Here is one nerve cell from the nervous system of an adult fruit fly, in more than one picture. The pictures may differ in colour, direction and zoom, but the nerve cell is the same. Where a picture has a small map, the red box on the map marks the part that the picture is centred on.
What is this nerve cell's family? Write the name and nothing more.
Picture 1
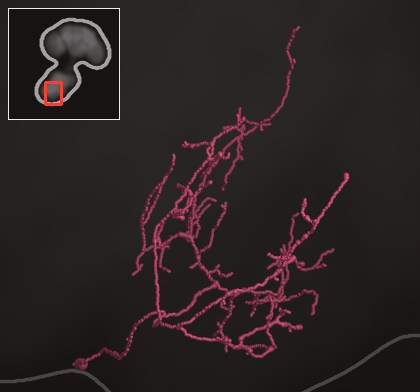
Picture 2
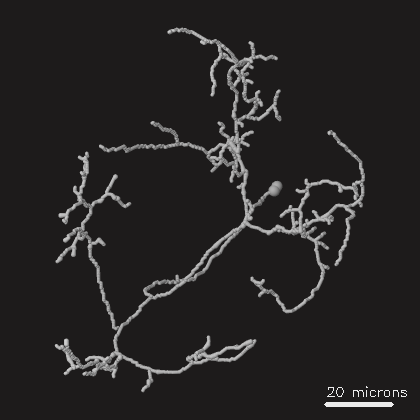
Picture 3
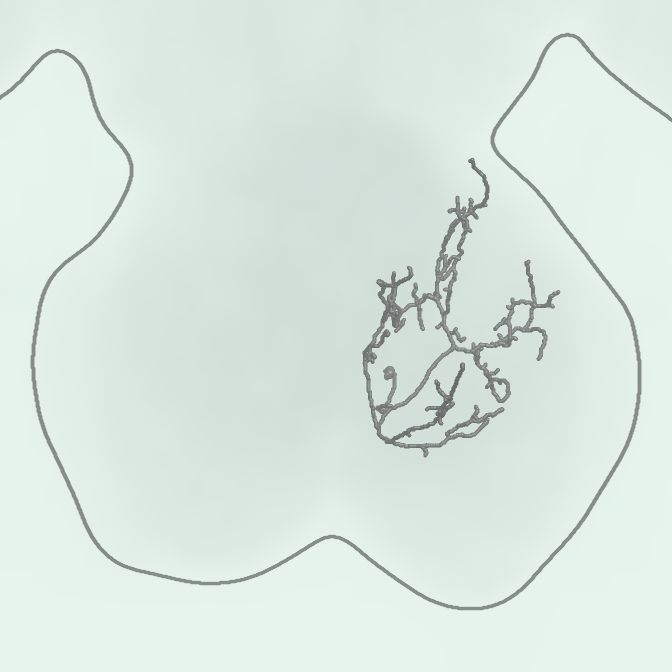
hemilineage 01B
